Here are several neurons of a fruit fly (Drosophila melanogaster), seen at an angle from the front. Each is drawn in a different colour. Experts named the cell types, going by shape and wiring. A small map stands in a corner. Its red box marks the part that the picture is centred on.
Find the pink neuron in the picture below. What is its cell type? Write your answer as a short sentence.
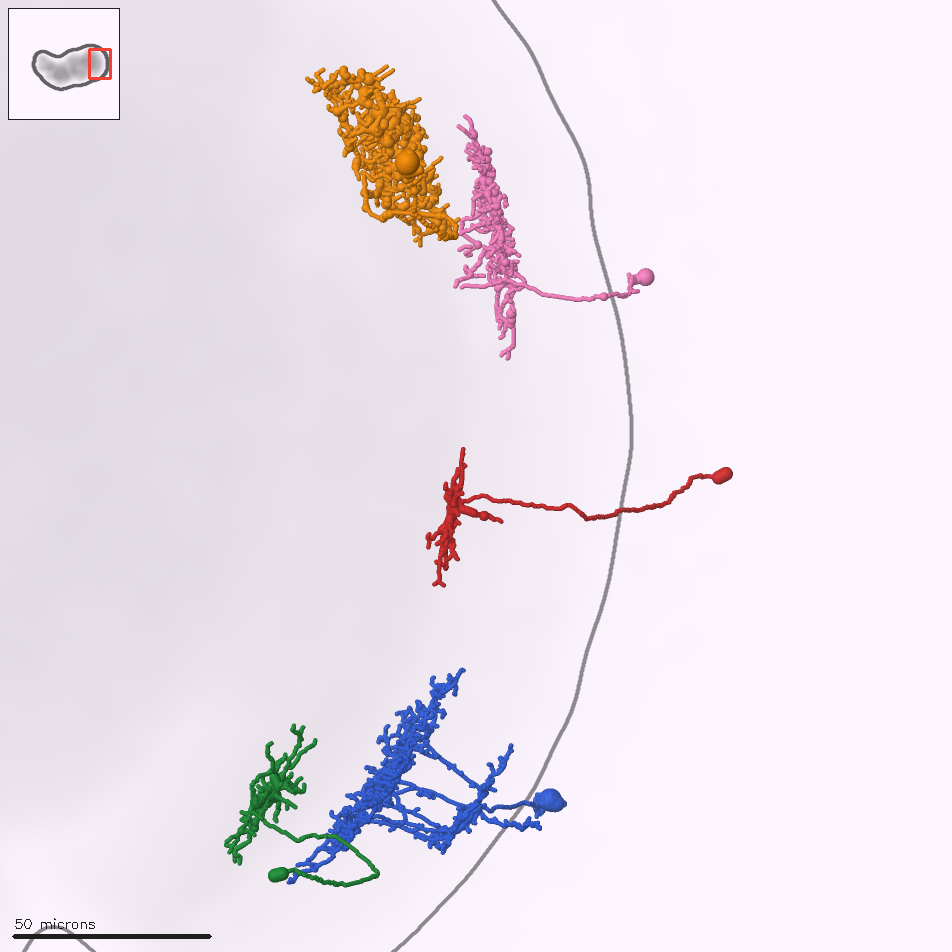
The cell type is Dm12.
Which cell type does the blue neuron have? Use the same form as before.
The cell type is Lawf1.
